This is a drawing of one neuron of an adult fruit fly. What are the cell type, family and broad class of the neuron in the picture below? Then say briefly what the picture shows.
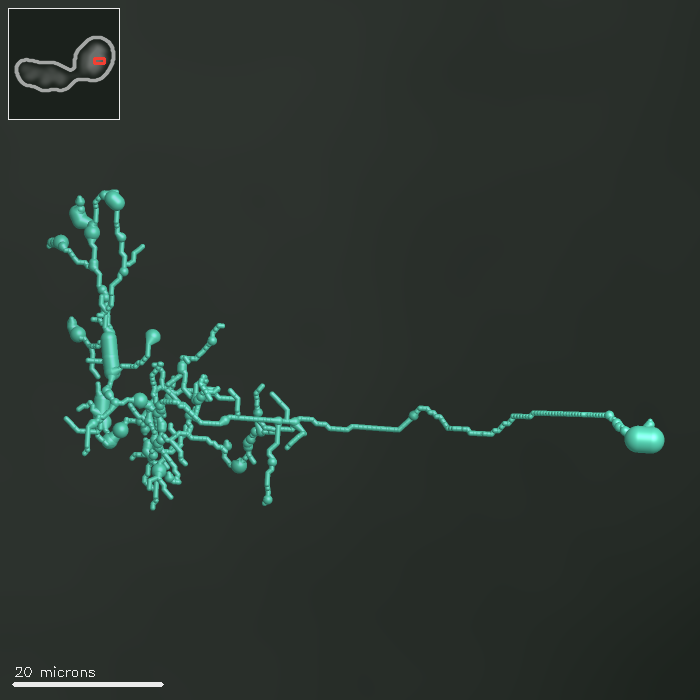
The cell type is Mi17. The family is Mi. It is an optic-lobe intrinsic neuron. By the scale bar it is about 80 microns wide in this view. Dozens of branch ends can be seen.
